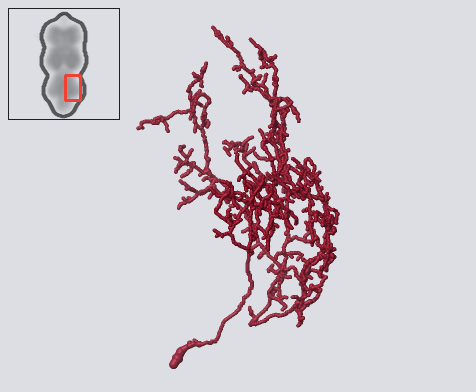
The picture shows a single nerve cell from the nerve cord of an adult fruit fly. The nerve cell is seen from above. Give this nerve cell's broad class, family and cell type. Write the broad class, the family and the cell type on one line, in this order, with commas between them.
nerve-cord intrinsic neuron, hemilineage 13A, IN13A052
